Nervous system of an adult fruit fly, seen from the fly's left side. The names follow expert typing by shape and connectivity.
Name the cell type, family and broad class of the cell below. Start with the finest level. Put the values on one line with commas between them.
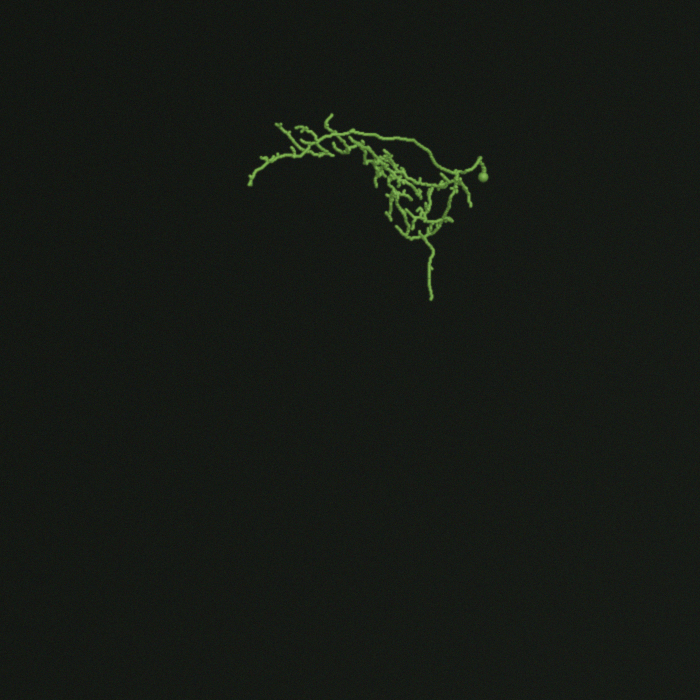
LHPV5g1_b, hemilineage DL2_dorsal, central-brain intrinsic neuron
